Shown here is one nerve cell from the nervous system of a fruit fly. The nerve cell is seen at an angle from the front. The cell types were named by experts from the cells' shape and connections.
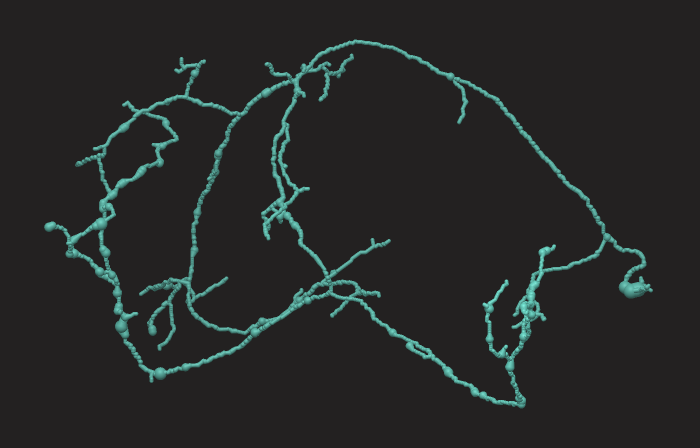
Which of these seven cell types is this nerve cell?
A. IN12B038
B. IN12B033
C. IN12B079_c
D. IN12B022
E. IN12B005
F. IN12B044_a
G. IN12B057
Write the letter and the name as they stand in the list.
A. IN12B038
